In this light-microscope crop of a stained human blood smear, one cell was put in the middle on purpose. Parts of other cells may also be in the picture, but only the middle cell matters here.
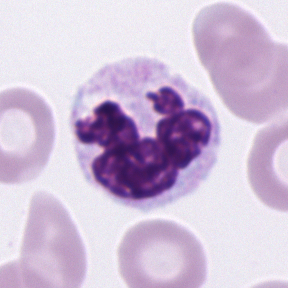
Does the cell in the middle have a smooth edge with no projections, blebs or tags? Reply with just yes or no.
Yes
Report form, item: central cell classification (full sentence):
The cell at the middle of the frame should be recorded as a segmented neutrophil.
